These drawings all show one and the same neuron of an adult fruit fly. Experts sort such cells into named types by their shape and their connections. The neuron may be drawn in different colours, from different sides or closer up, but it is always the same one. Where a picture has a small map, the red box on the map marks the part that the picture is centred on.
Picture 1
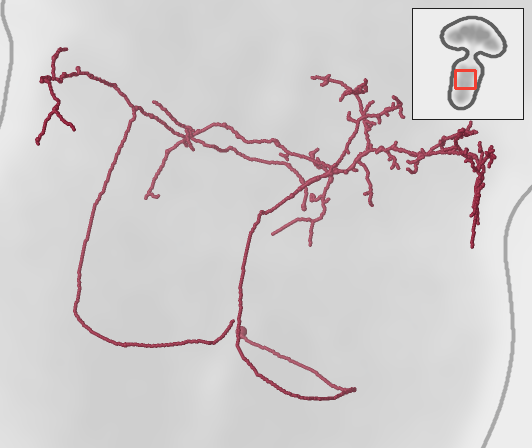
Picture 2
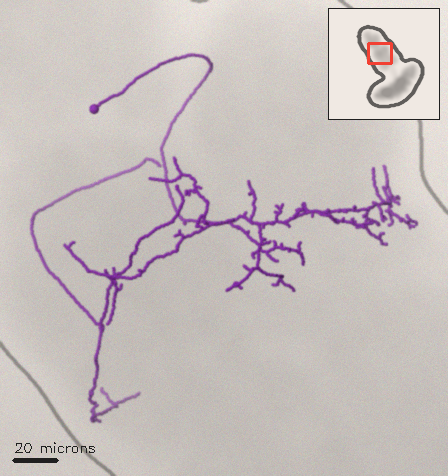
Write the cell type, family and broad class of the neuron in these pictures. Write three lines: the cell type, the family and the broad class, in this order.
IN19B086
hemilineage 19B
nerve-cord intrinsic neuron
